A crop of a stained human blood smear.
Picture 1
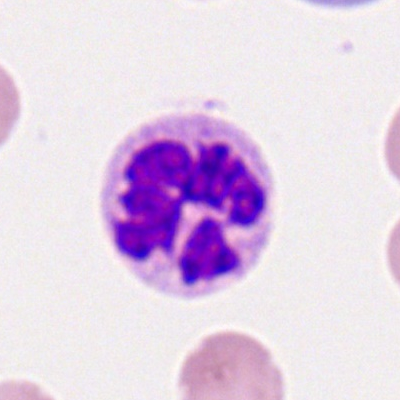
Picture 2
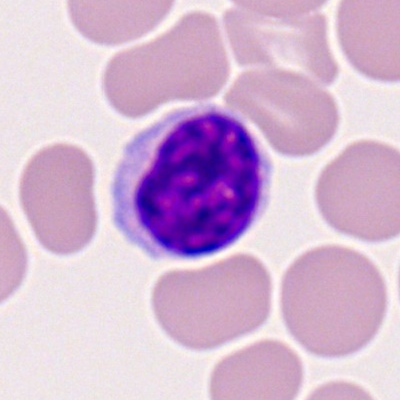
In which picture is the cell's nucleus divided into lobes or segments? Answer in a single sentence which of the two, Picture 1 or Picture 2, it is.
It is in Picture 1 that the cell's nucleus is lobed.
